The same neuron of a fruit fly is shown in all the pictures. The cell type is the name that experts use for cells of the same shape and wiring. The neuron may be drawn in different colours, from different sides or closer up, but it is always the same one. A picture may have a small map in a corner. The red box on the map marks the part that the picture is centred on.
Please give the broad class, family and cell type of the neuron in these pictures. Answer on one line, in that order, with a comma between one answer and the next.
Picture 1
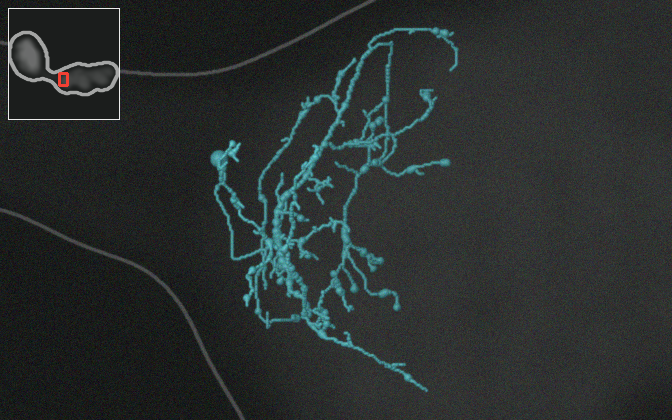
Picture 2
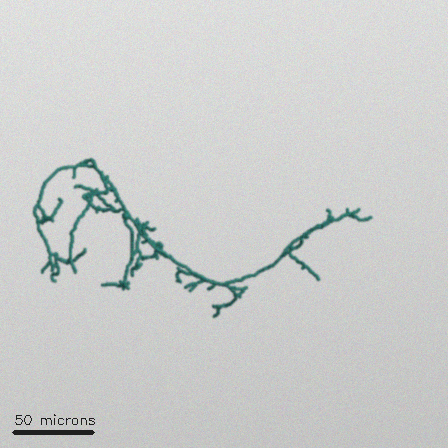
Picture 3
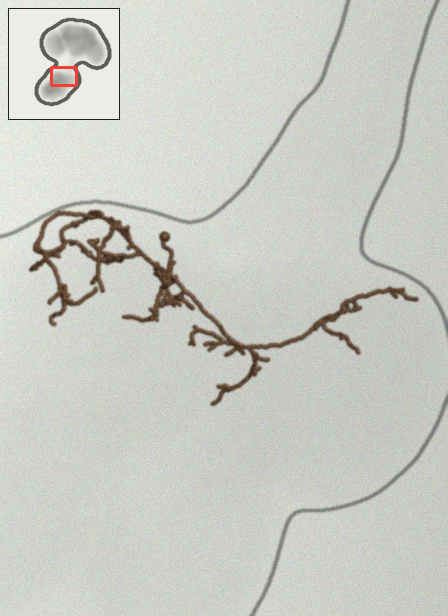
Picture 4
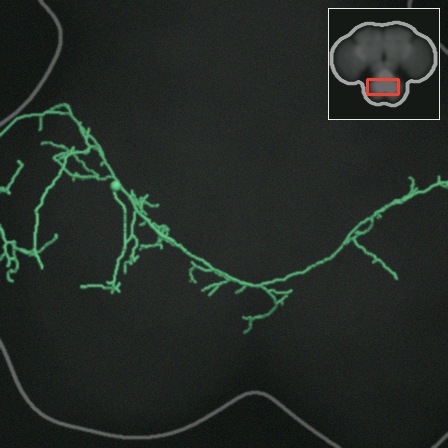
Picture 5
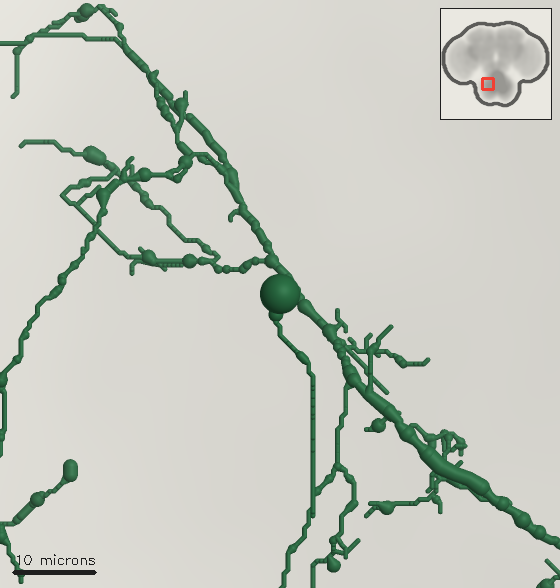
nerve-cord intrinsic neuron, hemilineage 16B, IN16B070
